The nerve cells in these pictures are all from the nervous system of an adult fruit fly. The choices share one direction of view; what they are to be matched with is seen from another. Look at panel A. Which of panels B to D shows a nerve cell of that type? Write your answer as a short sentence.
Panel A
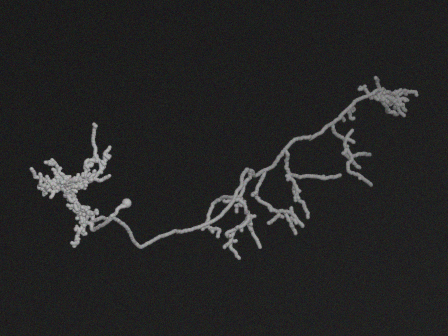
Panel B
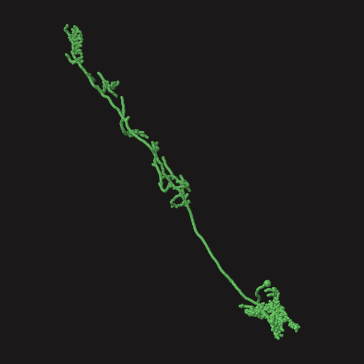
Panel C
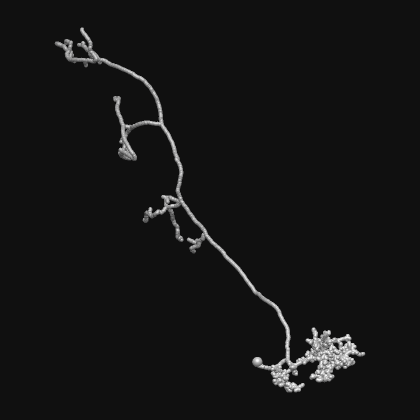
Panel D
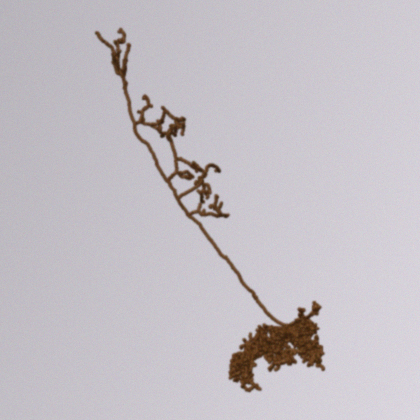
Panel B is of the same cell type.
